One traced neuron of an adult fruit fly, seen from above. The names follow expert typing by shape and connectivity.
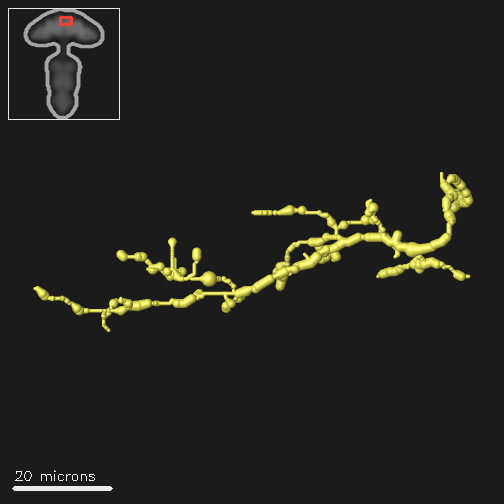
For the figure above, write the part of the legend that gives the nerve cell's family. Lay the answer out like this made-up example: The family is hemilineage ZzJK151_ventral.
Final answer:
The family is class mechanosensory.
